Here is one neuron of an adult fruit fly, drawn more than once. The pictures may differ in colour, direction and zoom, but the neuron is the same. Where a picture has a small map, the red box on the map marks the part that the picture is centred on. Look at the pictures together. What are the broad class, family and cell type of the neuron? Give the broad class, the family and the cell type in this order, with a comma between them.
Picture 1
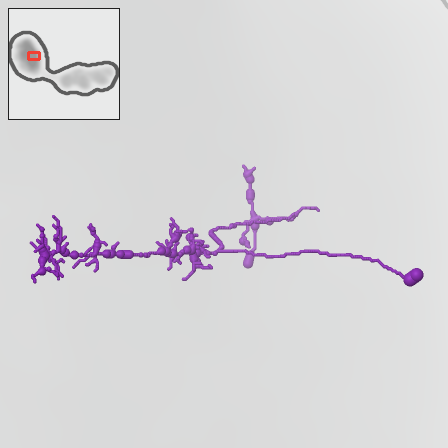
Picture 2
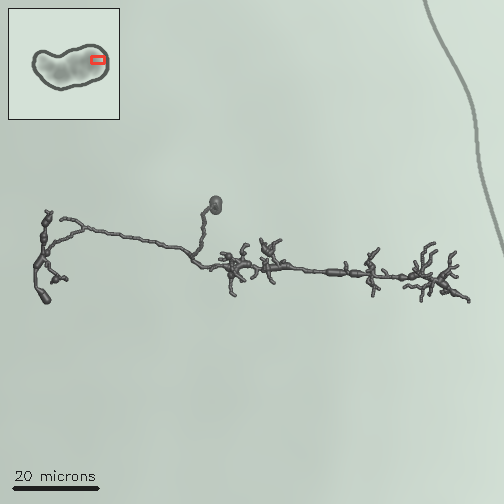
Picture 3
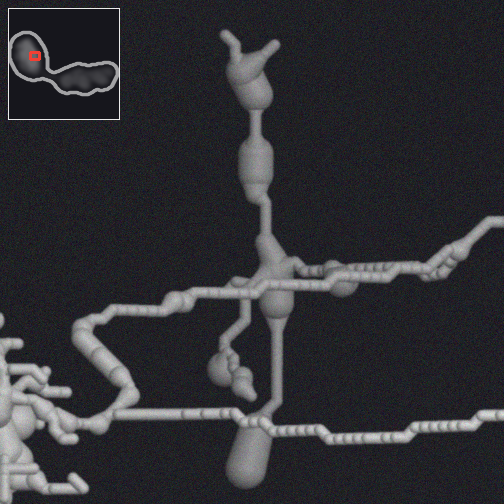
optic-lobe intrinsic neuron, T, T2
